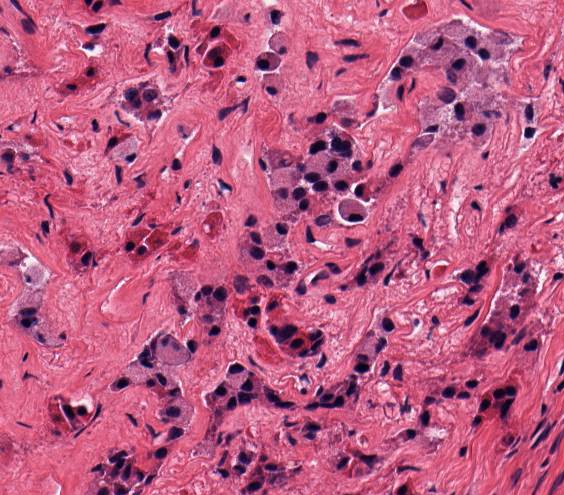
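Pituitary, haematoxylin and eosin: many of the clustered cells here have purplish-grey granular cytoplasm, and their nuclei are round to oval and darkly stained. Scattered cells, at the left and lower left for instance, have deep red cytoplasm. Thin dark spindle-shaped nuclei sit between the collagen bundles.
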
